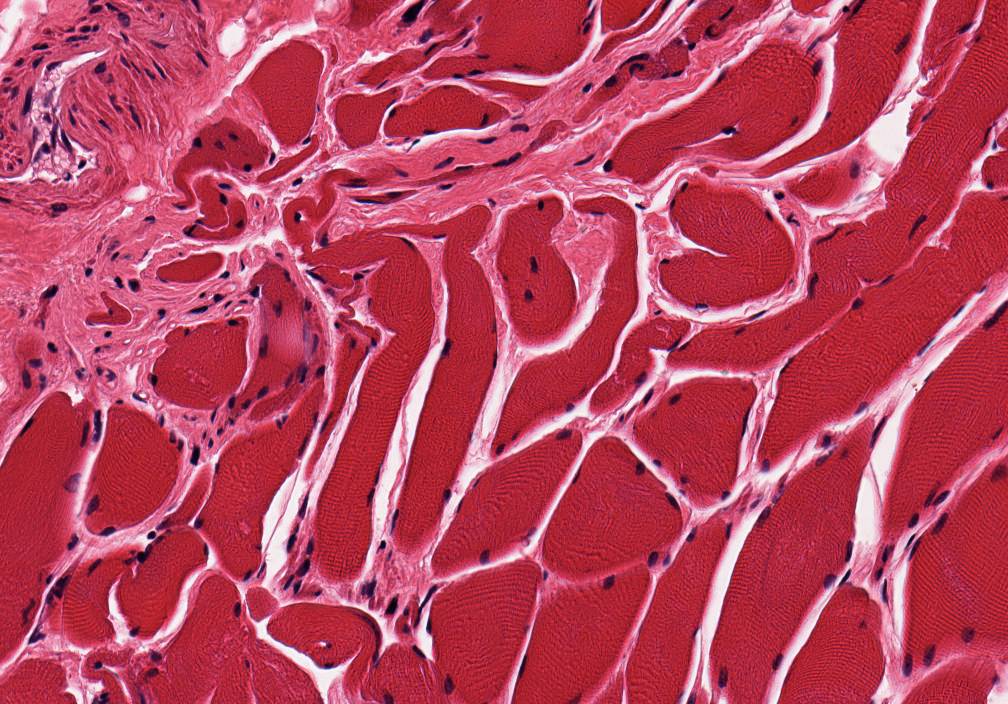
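Skeletal muscle, haematoxylin and eosin. Fibre nuclei dark, elongated, sited at the fibre edges. Fibre cytoplasm a deep, even red. A broader band of pink fibrous connective tissue, carrying many small dark nuclei, crosses the upper left. No fat cells anywhere in the field.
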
